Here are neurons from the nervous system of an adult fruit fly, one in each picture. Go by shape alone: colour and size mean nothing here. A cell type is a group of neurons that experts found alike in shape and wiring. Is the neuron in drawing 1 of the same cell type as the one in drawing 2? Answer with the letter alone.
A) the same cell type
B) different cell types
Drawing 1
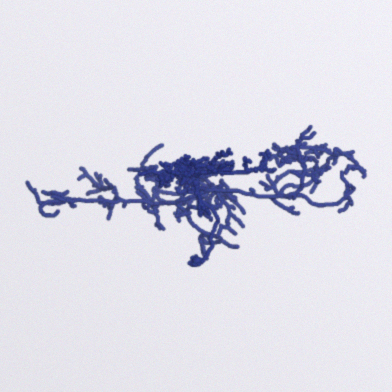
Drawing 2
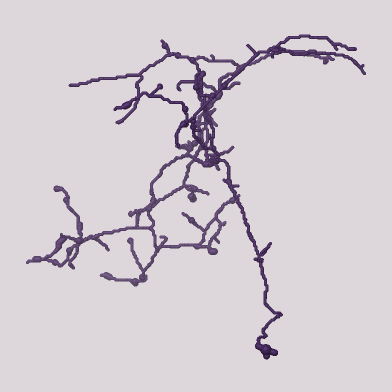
B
